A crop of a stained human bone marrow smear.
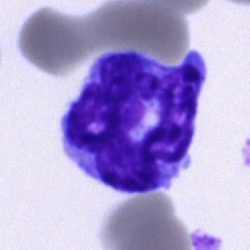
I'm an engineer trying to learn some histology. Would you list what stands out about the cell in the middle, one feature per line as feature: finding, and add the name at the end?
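Outline: irregular, note the bulge at the upper right
Nucleus: fills most of the cell, folded around a pale central area
Chromatin: dark purple, coarsely clumped
Clear spot: whitish, lying near the cell's centre
Cell: monocyte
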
